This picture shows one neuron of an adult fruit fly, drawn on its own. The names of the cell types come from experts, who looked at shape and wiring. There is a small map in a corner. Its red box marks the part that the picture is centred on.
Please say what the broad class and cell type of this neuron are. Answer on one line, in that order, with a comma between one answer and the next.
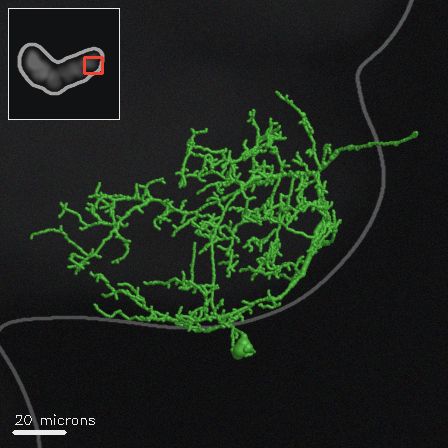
motor neuron of the nerve cord, Sternal adductor MN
